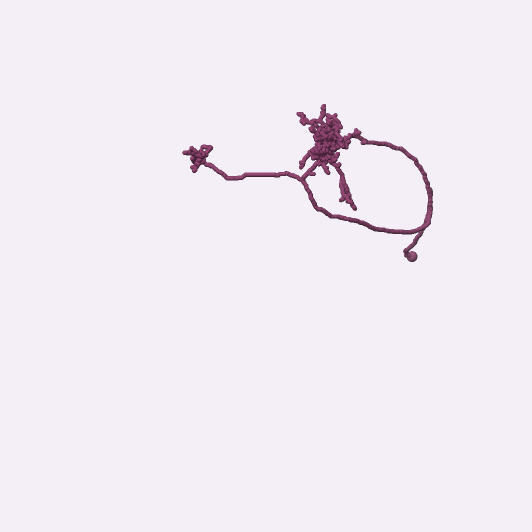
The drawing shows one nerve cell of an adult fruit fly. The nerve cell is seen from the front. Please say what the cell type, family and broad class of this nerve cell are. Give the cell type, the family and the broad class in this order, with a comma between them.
SMP568_a, hemilineage VLPl&p1_posterior, central-brain intrinsic neuron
